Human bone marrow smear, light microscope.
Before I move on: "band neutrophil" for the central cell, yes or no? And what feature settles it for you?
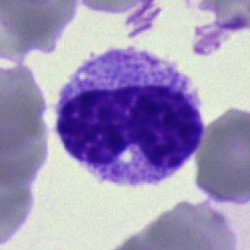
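I'd call this cell a metamyelocyte, not a band neutrophil. Its outline is round, and the nucleus is kidney-shaped with the notch on its lower side.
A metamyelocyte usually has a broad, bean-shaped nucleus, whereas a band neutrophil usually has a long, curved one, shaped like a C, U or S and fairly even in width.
This kidney shape belongs with the first and not the second, and that is what decides. No nucleoli are visible.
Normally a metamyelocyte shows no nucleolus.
So that fits the name metamyelocyte as well. The chromatin is dark purple and coarsely clumped.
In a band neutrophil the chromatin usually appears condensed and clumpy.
Notice that the chromatin alone would not rule out a band neutrophil; the nuclear shape does. Around the nucleus the cytoplasm is pale lilac, and red cells lie close to the cell's left and right sides.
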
